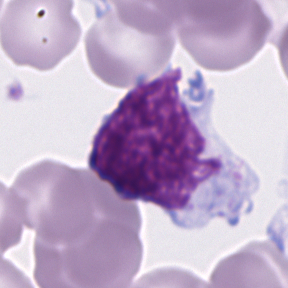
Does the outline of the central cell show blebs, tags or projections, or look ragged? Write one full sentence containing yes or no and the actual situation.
Yes, what the cell shows is a rough outline, frayed or with projections, blebs or tags.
